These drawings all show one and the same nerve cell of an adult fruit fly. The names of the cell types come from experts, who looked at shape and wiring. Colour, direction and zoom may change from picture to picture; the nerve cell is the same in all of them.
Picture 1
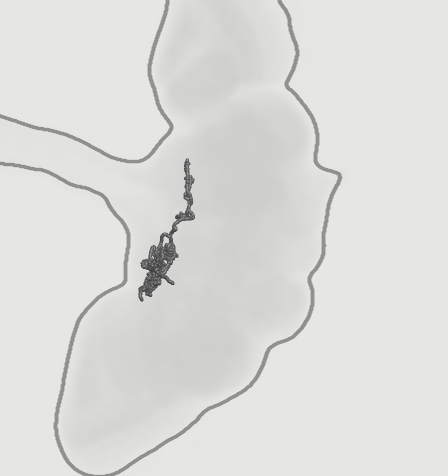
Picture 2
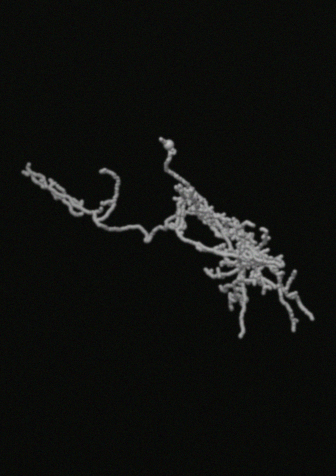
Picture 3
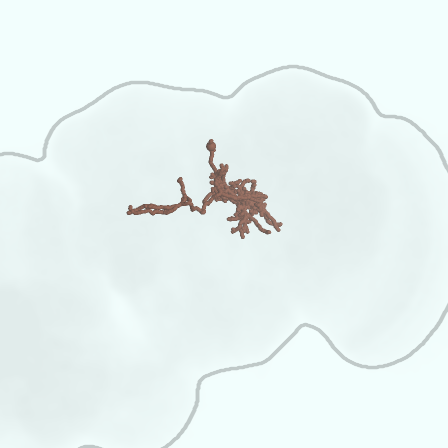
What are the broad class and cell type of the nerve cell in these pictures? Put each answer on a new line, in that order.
central-brain intrinsic neuron
PS159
